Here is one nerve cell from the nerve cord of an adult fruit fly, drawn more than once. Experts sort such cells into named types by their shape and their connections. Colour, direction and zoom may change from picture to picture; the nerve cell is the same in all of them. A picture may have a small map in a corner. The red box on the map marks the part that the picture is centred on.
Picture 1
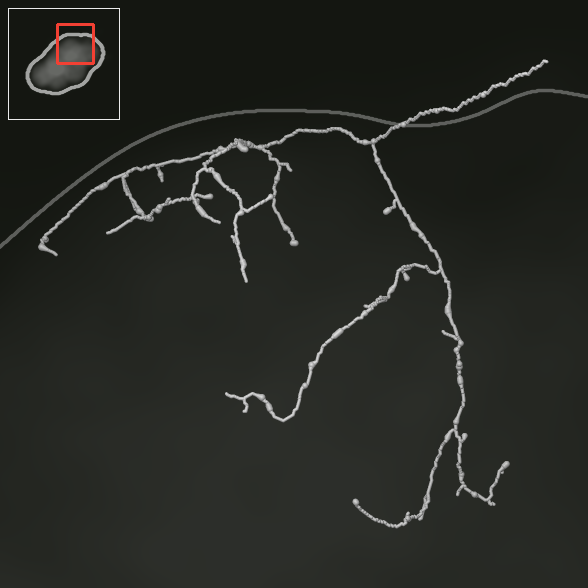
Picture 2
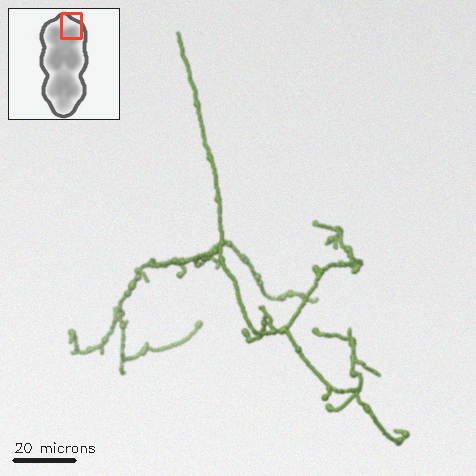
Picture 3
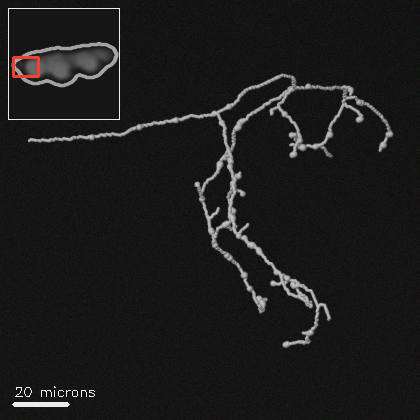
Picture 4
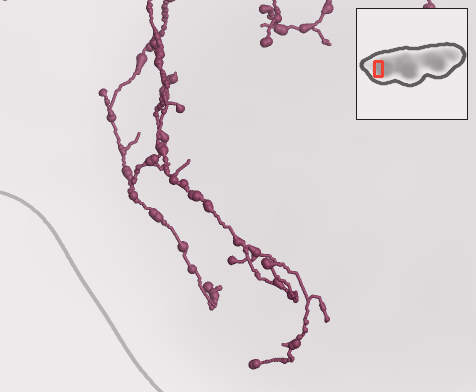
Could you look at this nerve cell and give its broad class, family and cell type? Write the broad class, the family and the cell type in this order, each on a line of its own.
descending neuron
hemilineage MX12
DNge001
